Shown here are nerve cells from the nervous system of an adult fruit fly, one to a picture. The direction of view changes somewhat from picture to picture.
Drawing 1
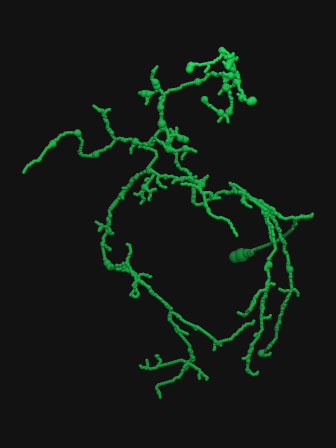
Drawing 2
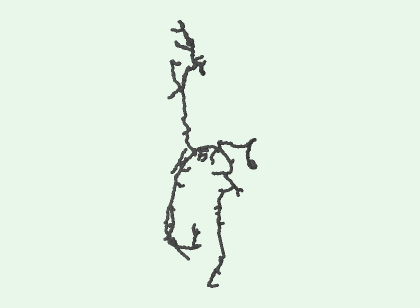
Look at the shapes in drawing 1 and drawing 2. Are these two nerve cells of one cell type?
no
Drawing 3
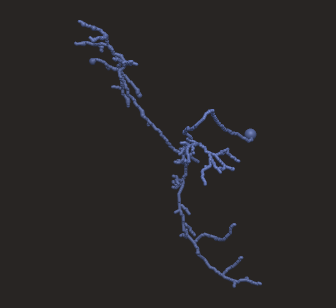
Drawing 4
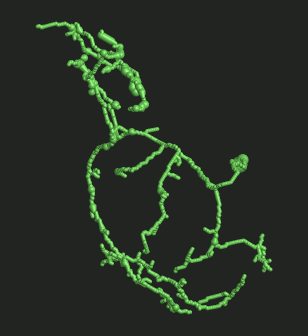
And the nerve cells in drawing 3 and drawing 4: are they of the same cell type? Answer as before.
yes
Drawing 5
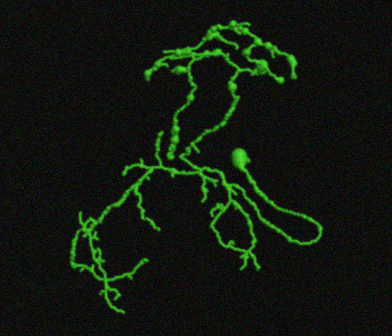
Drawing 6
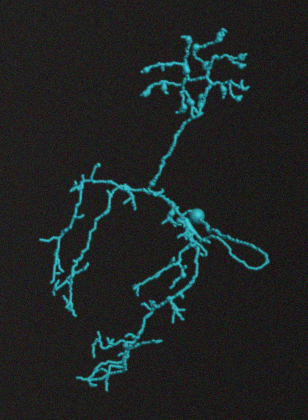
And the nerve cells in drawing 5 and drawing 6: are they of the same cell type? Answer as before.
yes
